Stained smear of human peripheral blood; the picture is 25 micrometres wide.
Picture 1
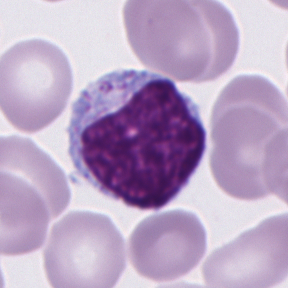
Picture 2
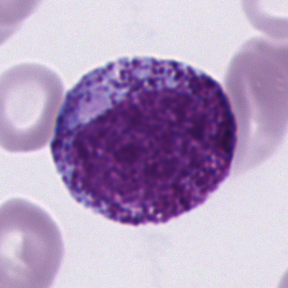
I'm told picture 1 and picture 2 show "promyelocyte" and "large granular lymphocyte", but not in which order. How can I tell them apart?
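Picture 1: large granular lymphocyte. Picture 2: promyelocyte. Size: picture 1 cell about 12 micrometres across, nucleus about 11 micrometres, filling about 70% of the cell's area; picture 2 cell about 16 micrometres across. Outline: picture 1 slightly ragged on the left side; picture 2 round and unbroken. Cytoplasm, picture 1: a narrow pale greyish blue crescent on the upper-left side of the nucleus, with a few small reddish-purple granules.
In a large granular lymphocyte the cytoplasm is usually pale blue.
Cytoplasm, picture 2: crowded with dark purple granules around the cell edge, with a pale lilac clear area at the upper left beside the nucleus. Granules, picture 2: also scattered over the surface of the nucleus. Chromatin, picture 1: dark purple, coarsely clumped.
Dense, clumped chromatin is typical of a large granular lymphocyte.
Nucleolus, picture 1: none distinct.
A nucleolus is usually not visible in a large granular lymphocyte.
Surroundings, picture 2: red cells close on the left and right, not overlapping the cell.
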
